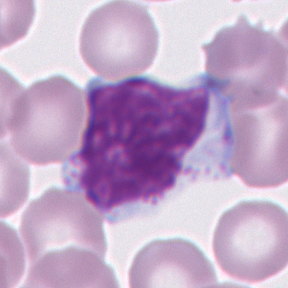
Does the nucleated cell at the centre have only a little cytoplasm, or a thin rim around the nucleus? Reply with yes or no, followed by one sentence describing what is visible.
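Yes. The cytoplasm forms a scant rim that is widest on the right side of the nucleus.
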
